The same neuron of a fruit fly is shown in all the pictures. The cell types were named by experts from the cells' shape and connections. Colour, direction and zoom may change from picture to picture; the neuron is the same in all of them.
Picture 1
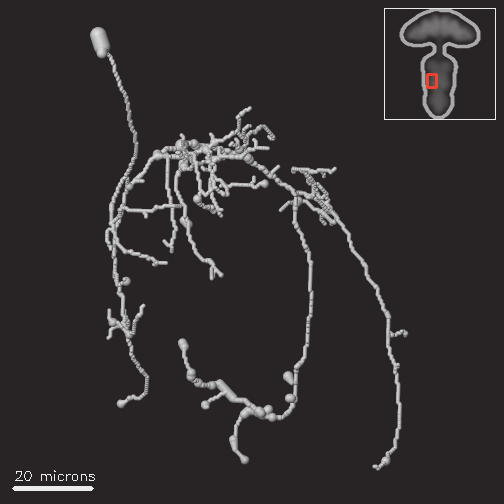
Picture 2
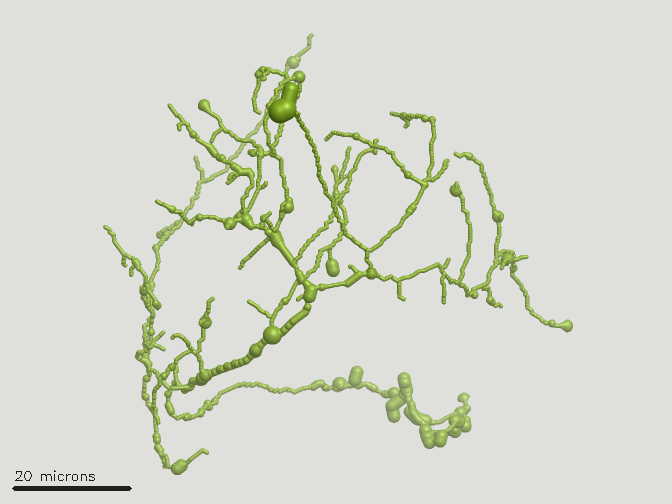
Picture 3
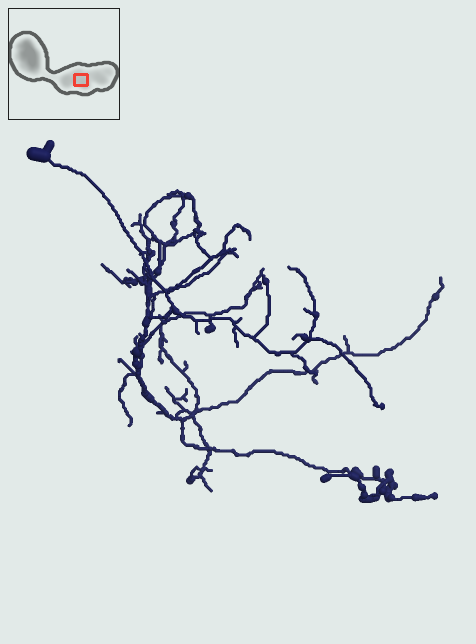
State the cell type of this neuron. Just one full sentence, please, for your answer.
The cell type carried by this neuron is IN09A059.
